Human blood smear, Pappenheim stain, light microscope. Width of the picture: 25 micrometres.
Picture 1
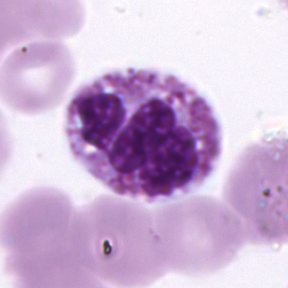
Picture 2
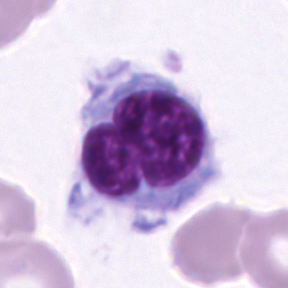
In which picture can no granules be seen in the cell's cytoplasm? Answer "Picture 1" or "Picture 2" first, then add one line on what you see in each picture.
Picture 2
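What picture 1 shows: Coarse reddish-pink granules fill the cytoplasm.
What picture 2 shows: The cytoplasm shows no distinct granules.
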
